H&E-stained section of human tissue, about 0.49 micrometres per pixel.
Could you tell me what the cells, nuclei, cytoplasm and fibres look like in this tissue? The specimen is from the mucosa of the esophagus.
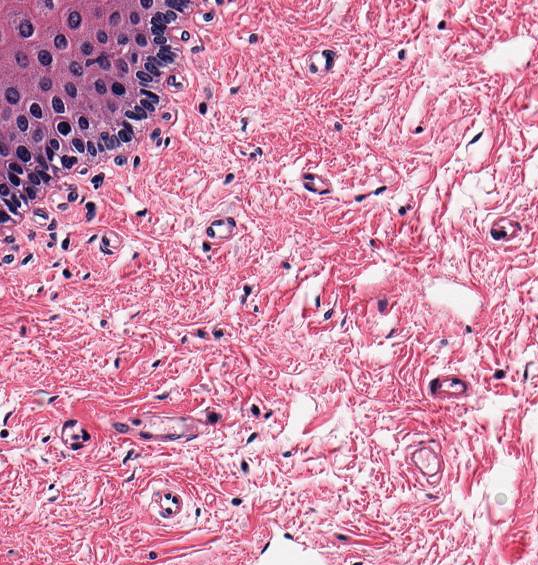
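First, distribution: epithelium occupies only the upper left corner, and connective tissue stroma makes up the rest. Second, the epithelium is stratified: a basal row of dark, crowded nuclei, larger cells with paler cytoplasm above. Third, the stroma is a loose meshwork of thin, wavy, pink collagen fibres in random directions. Finally, no fat cells are present.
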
